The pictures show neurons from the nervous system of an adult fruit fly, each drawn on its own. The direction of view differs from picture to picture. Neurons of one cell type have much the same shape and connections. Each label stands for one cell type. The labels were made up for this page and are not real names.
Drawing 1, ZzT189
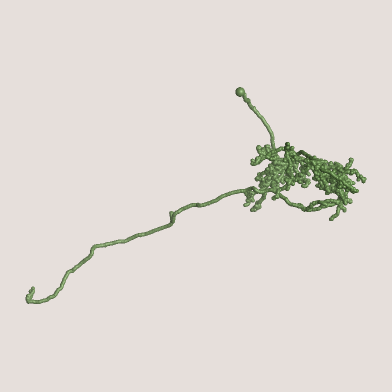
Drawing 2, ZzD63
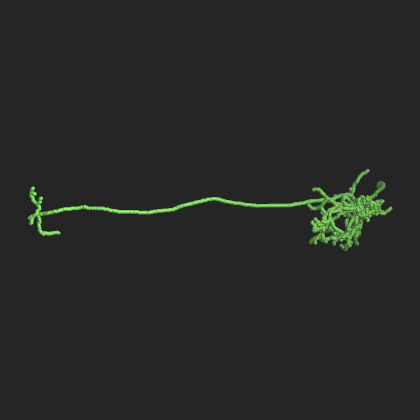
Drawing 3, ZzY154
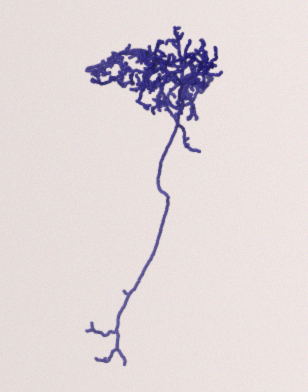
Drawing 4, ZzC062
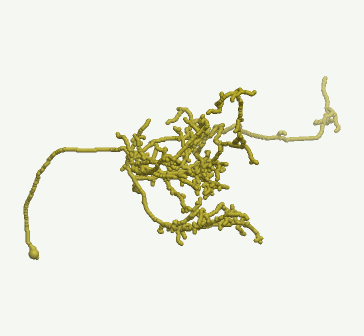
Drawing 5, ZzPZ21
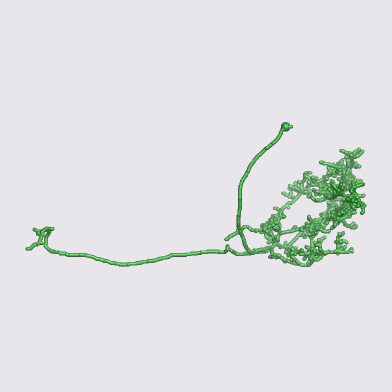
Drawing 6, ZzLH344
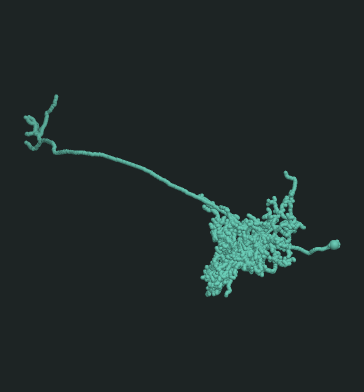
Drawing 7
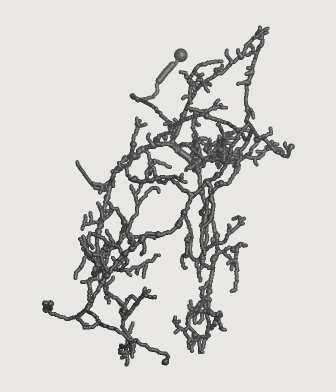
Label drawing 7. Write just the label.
ZzT189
